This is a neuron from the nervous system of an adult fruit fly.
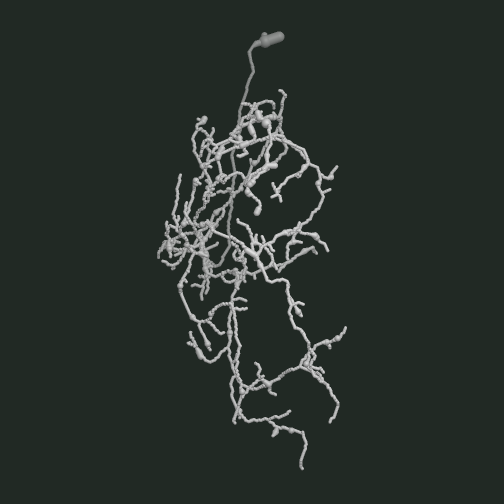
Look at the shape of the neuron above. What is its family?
hemilineage 14A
